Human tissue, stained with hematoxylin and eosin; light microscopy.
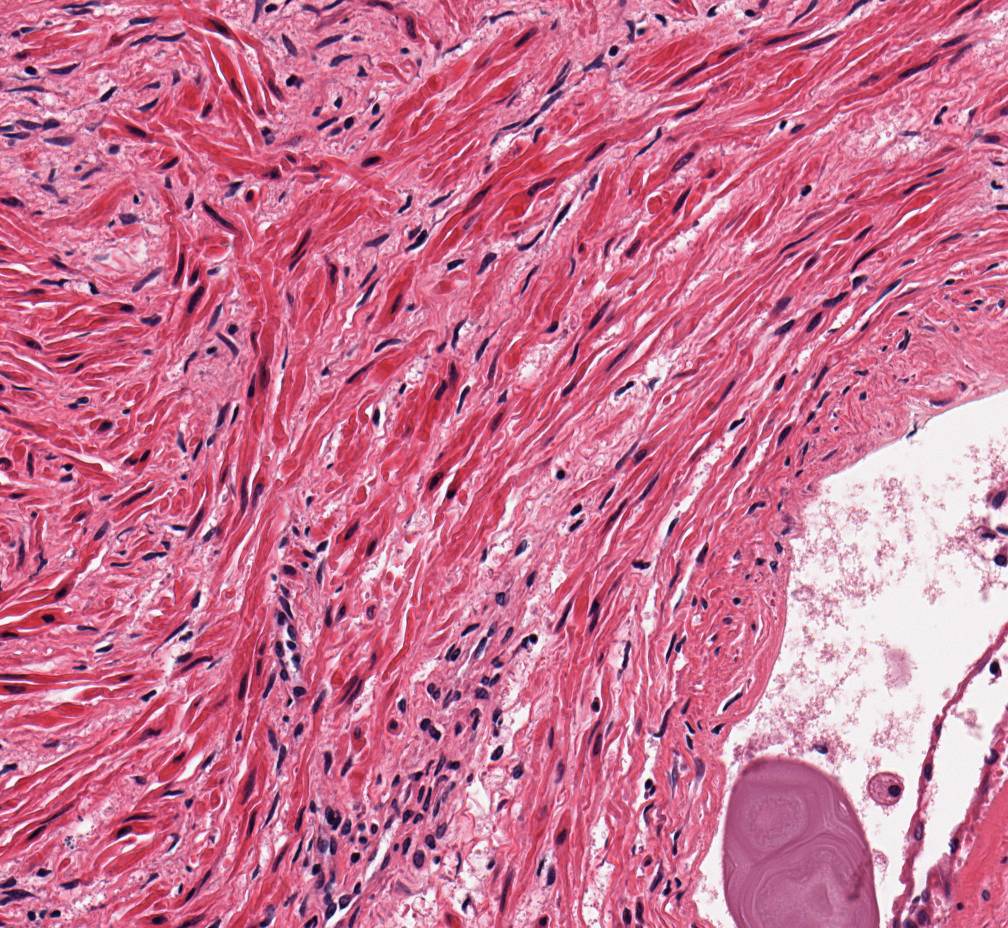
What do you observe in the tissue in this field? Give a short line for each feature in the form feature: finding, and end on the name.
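Fibres: bright pink, wavy, in bundles
Cells along bundles: elongated, spindle-shaped dark nuclei
Lower centre: denser cluster of small, round, dark nuclei
Bottom edge of empty space: rounded, dark pink body with concentric layers
Name: prostate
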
